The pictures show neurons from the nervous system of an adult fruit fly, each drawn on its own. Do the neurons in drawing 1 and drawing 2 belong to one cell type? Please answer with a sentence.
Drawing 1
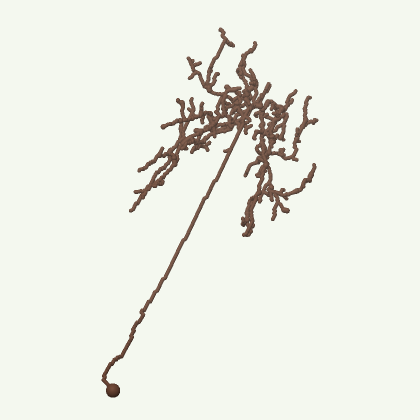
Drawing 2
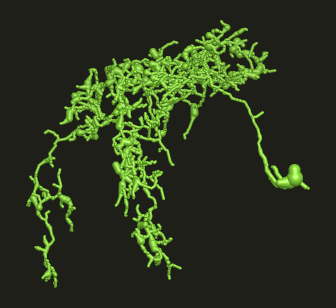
They are of different cell types.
